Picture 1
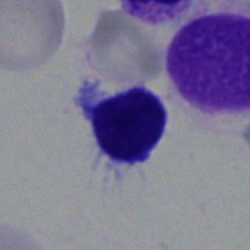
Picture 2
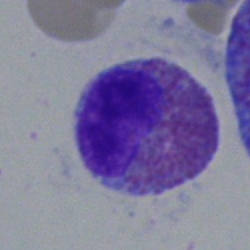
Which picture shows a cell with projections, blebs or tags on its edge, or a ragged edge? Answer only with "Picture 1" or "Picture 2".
Picture 1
